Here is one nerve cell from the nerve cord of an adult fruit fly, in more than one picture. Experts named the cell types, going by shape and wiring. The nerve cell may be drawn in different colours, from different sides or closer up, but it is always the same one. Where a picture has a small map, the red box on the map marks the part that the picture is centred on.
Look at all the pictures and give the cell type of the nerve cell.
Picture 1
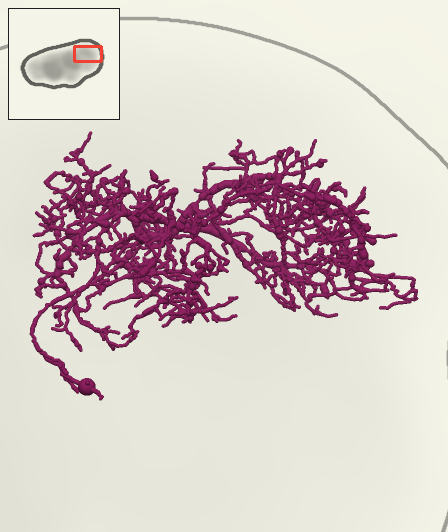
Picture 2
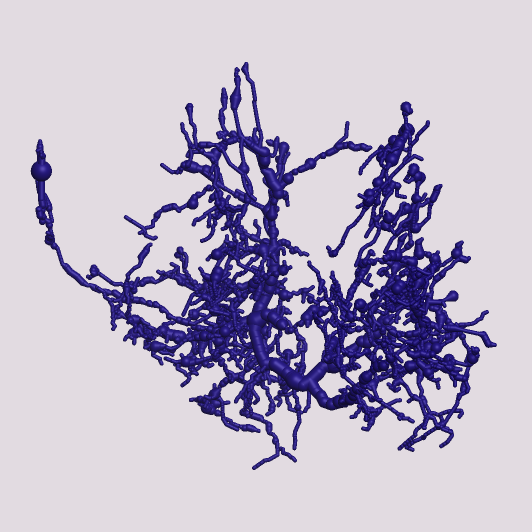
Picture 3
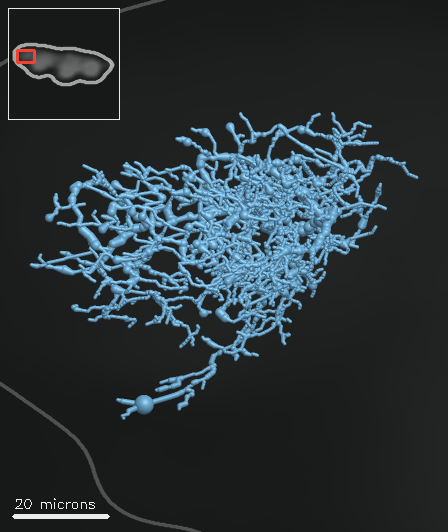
IN18B033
